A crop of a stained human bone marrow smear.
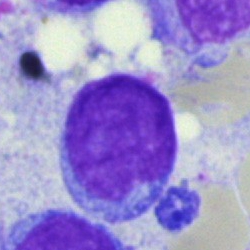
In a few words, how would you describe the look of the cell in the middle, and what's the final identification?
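Chromatin: deep purple, fairly evenly dense, no coarse clumps. Cytoplasm: blue, thin rim, widest below nucleus. Paler area in cytoplasm beside lower edge of nucleus. Cell: blast.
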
